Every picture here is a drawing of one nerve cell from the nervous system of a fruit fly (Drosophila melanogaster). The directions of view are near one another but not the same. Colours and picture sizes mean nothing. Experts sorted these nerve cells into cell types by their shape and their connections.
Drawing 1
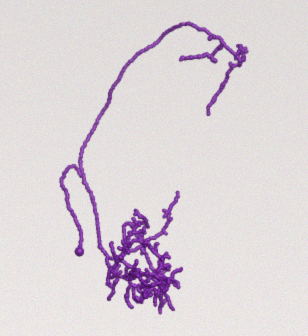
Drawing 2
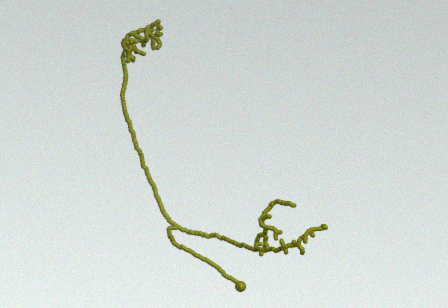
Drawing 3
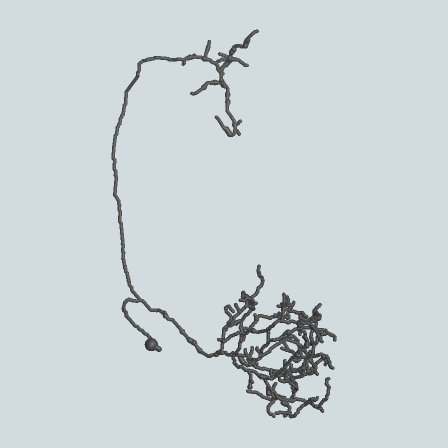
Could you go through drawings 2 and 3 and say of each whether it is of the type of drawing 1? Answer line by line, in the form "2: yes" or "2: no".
2: no
3: yes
